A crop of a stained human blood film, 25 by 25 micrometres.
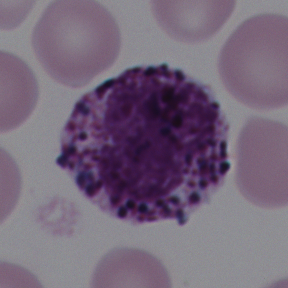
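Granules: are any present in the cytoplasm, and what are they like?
Yes, many coarse dark purple-black granules.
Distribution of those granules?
Crowded mainly around the edge of the cell, with a few lying over the nucleus.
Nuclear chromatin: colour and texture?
Reddish-purple, with a fine, streaky texture rather than coarse blocks.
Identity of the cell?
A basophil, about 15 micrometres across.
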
